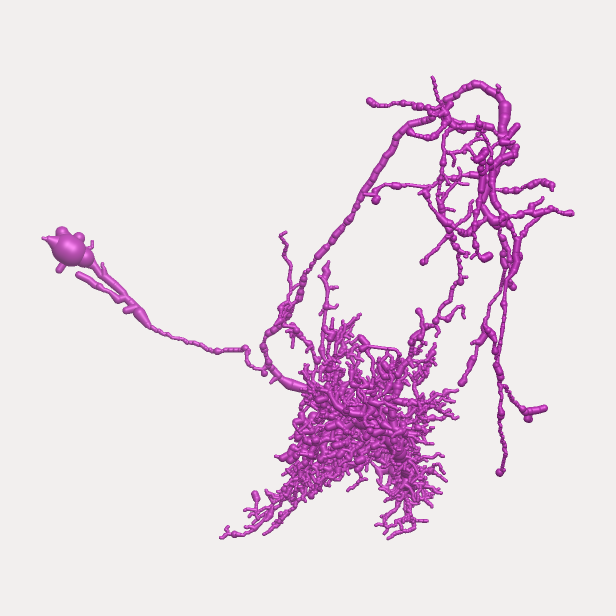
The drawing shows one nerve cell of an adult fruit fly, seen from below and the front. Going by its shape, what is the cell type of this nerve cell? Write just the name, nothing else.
PLP249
